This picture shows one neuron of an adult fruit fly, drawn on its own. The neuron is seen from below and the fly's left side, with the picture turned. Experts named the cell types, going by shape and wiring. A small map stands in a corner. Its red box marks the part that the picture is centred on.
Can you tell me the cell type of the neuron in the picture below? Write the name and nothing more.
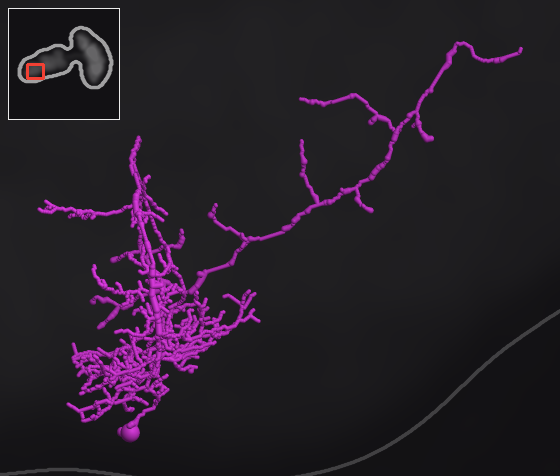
INXXX332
